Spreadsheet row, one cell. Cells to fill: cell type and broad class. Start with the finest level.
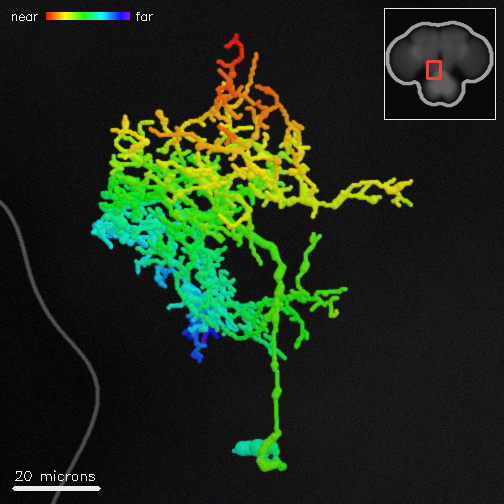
GNG128; central-brain intrinsic neuron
